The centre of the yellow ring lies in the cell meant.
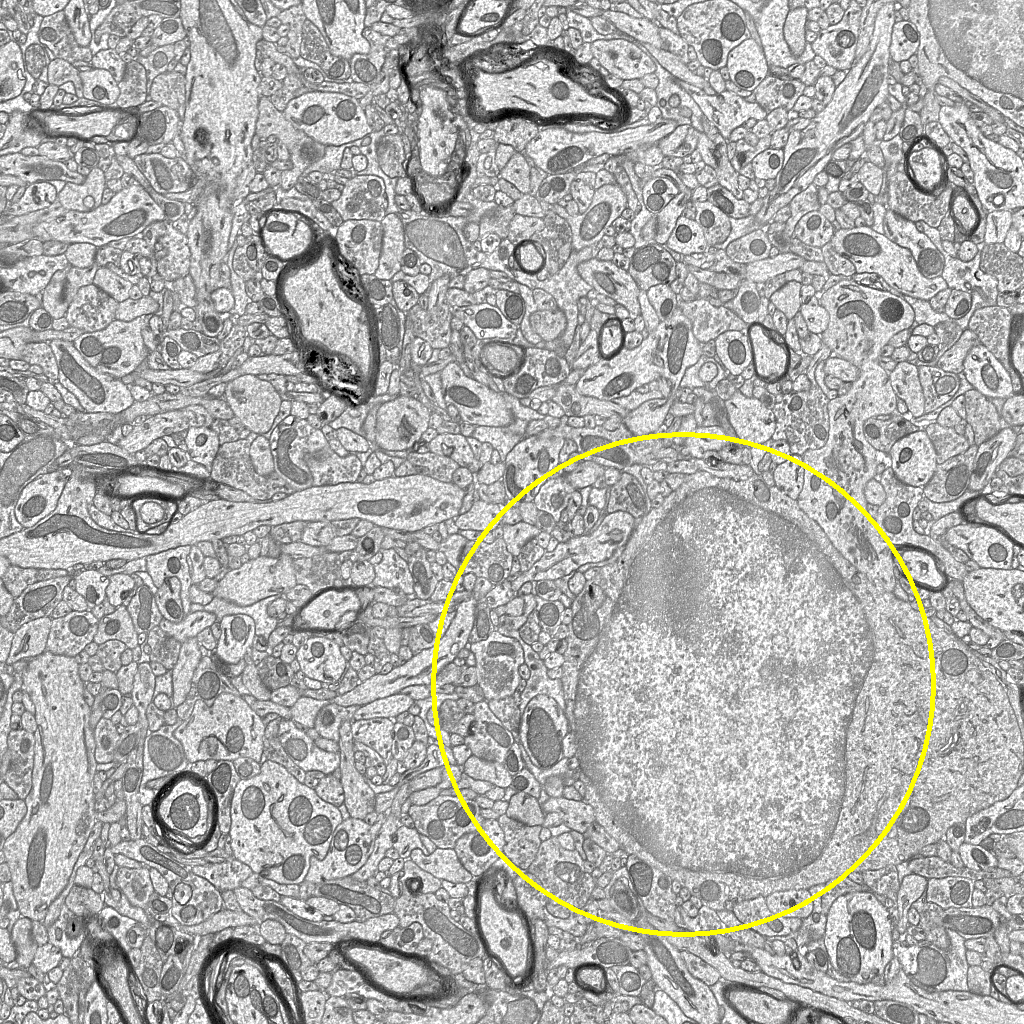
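Oligodendrocyte at the ring's centre. Its whole nucleus lies inside the ring: a large oval, longer from top to bottom than side to side. Notice how smooth the nuclear outline is, with no deep folds of the envelope. No distinct nucleolus shows in this plane, and no stacks of rough endoplasmic reticulum are visible in the cytoplasm.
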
